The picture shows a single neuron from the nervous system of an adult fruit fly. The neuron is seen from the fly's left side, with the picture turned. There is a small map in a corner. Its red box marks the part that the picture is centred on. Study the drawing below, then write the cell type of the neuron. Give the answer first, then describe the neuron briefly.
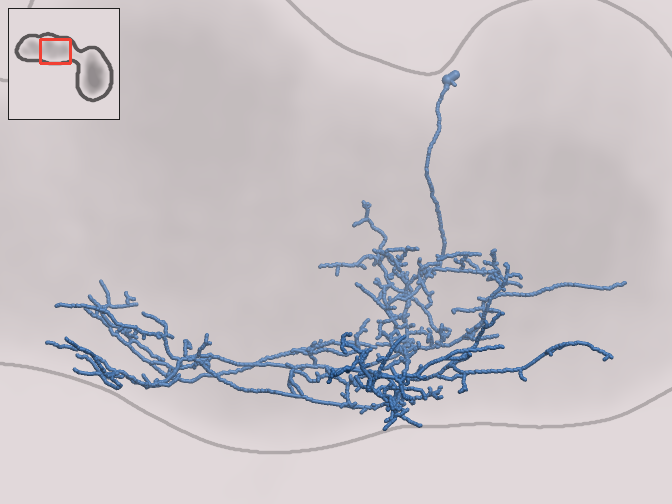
It is of cell type IN03B037. Its broad class is nerve-cord intrinsic neuron. The picture shows dozens of branch ends. As drawn here it is wider than it is tall.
